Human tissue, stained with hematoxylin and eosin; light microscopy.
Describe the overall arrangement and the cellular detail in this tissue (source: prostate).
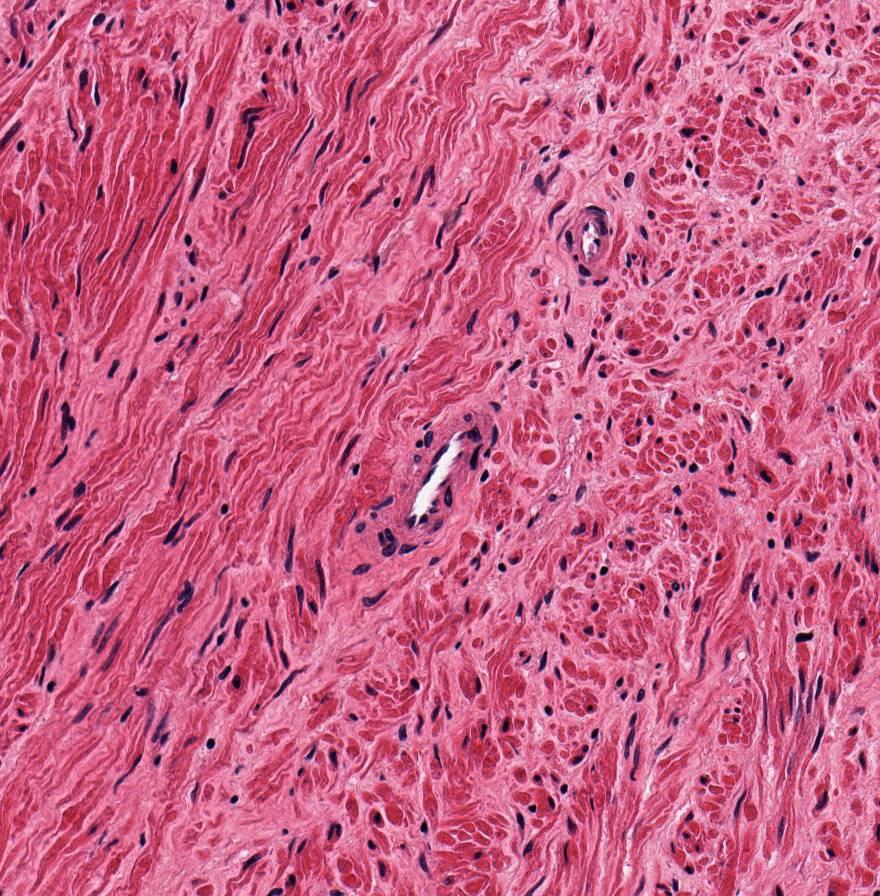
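Smooth muscle cells are arranged in bundles, cut lengthwise in the left half of the field and mostly crosswise in the right half. In the lengthwise-cut cells, the nuclei are elongated and spindle-shaped. On the right, the crosswise-cut cells form small rounded profiles, some containing a central dark nucleus. Cytoplasm throughout the field is deeply eosinophilic.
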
